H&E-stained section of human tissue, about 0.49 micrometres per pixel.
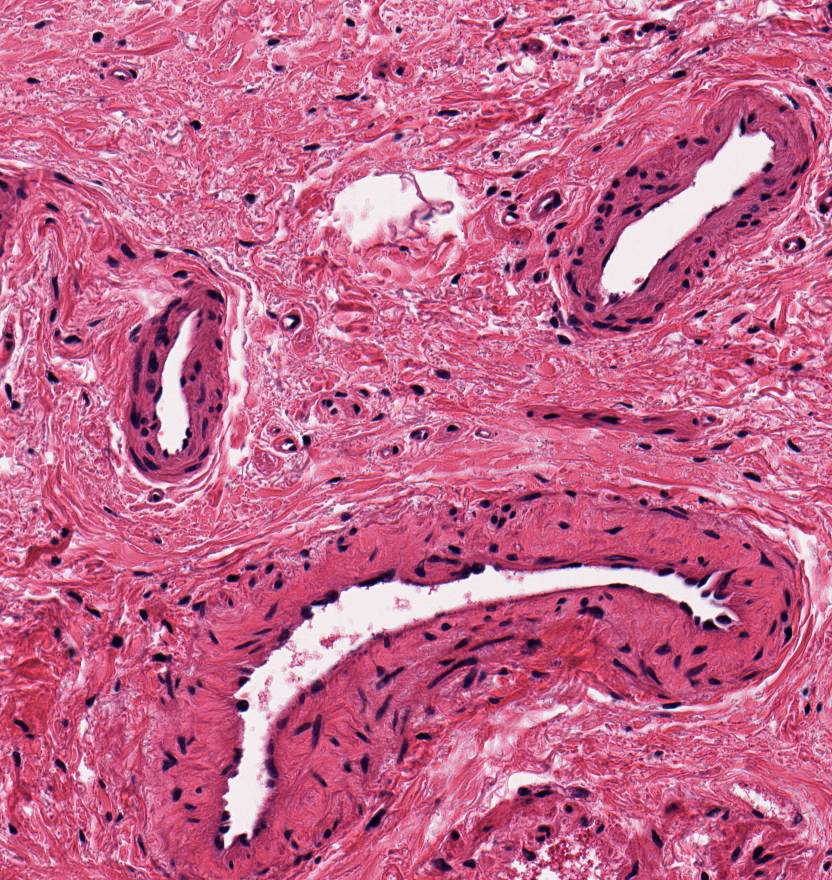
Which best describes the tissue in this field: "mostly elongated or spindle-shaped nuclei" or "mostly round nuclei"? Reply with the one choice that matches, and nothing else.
Mostly elongated or spindle-shaped nuclei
